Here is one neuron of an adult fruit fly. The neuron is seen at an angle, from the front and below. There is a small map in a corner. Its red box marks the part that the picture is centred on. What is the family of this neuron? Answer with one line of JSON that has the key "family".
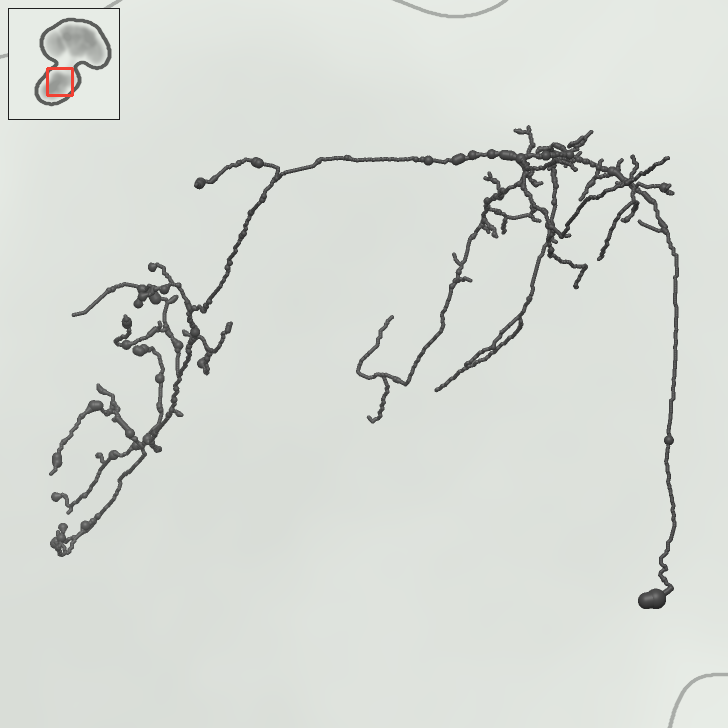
{"family": "hemilineage 06A"}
